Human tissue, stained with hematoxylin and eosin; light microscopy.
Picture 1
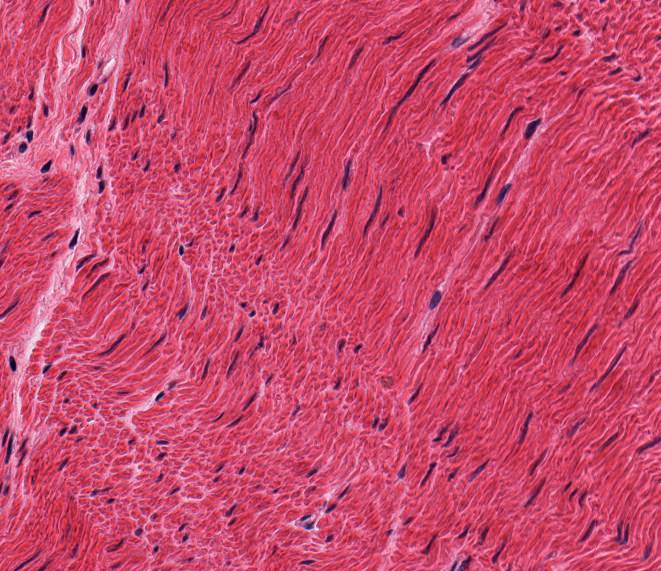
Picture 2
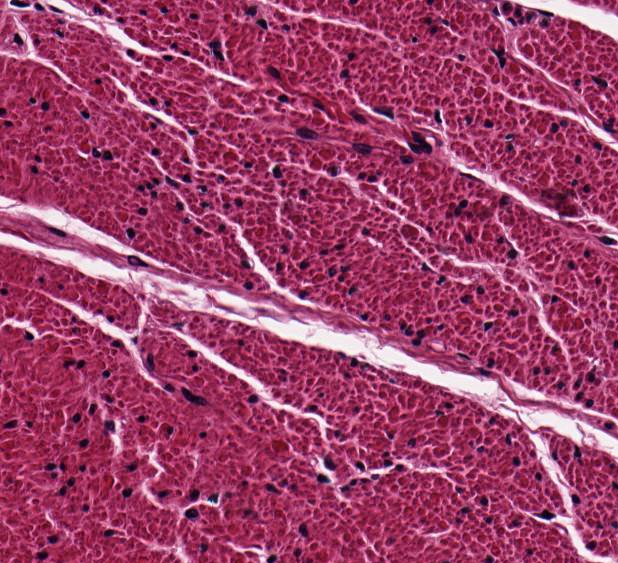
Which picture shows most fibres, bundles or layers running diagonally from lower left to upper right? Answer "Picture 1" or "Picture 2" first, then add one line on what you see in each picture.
Picture 1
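Picture 1: The field is filled by bundles of fibres running in different directions, and most fibres run obliquely from lower left to upper right.
Picture 2: Thin pale connective tissue septa divide the muscle into bundles and run diagonally from upper left to lower right.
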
